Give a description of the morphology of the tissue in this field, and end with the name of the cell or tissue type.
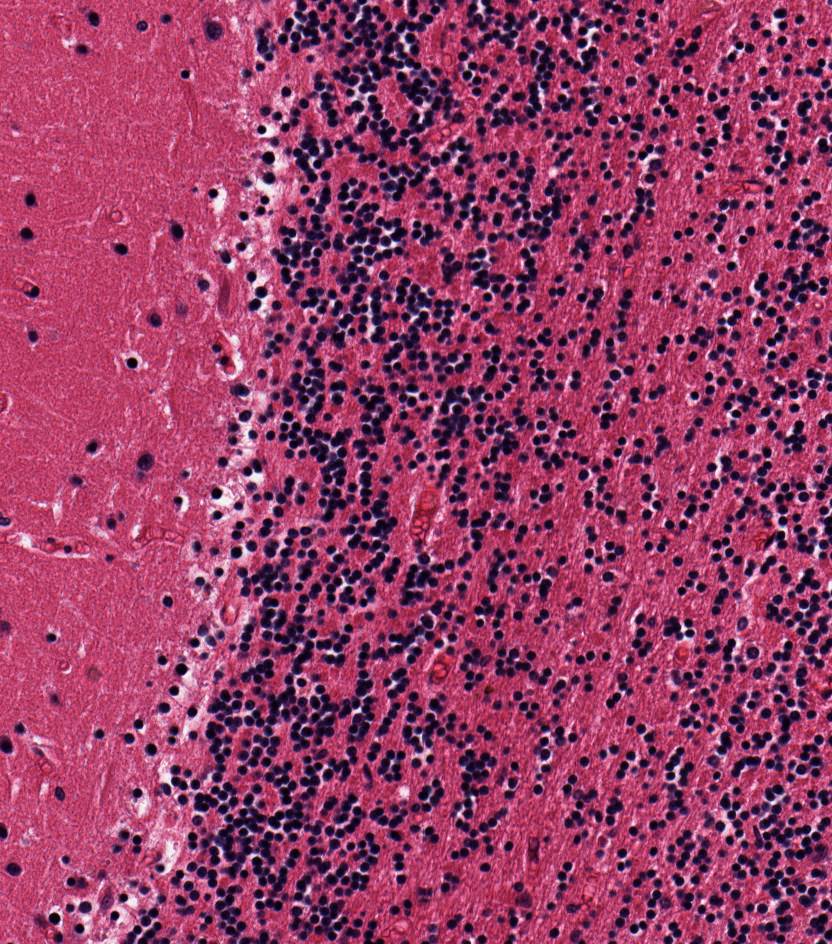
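Two zones split the field, their border running roughly top to bottom. On the left it's pale pink, with a finely fibrillar background and only scattered small nuclei. On the right it's densely packed with small round dark blue-purple nuclei showing almost no visible cytoplasm. That's cerebellum.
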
